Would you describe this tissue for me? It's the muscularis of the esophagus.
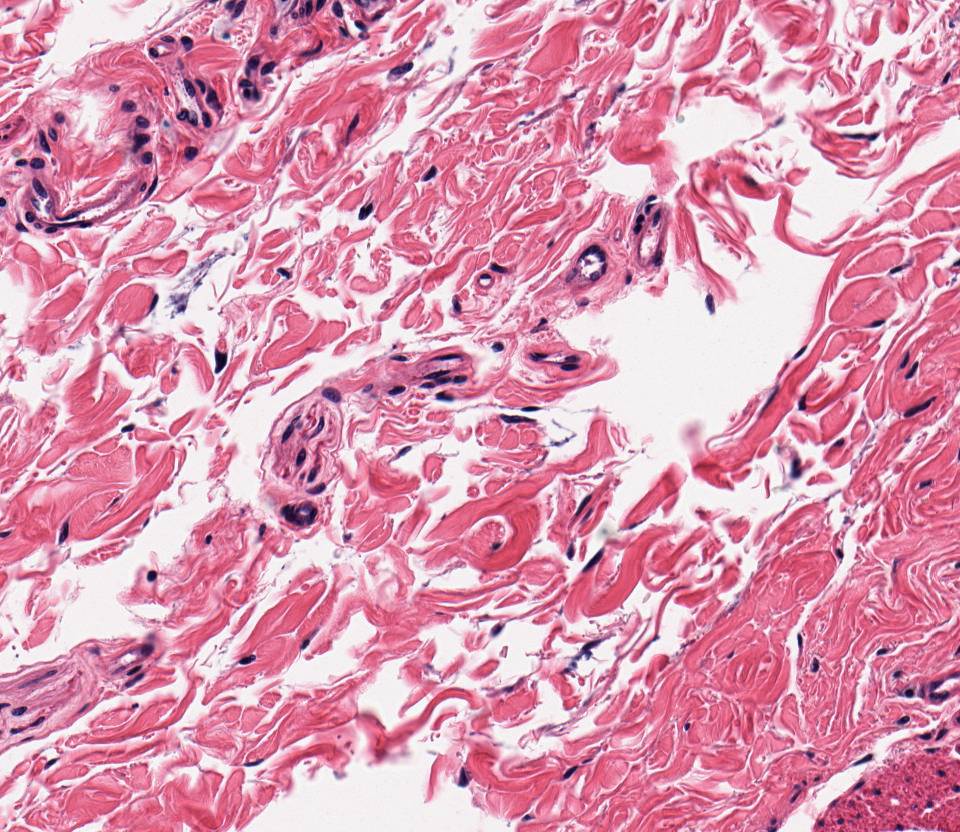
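Thick eosinophilic collagen bundles fill the field, running in many different directions rather than in one parallel array. Between them lie sparse nuclei that are small, dark and elongated. In the upper centre are small vessels with round lumens rimmed by dark nuclei. Left of centre is a small rounded bundle of pale wavy fibres whose elongated nuclei are more crowded than those in the surrounding collagen.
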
